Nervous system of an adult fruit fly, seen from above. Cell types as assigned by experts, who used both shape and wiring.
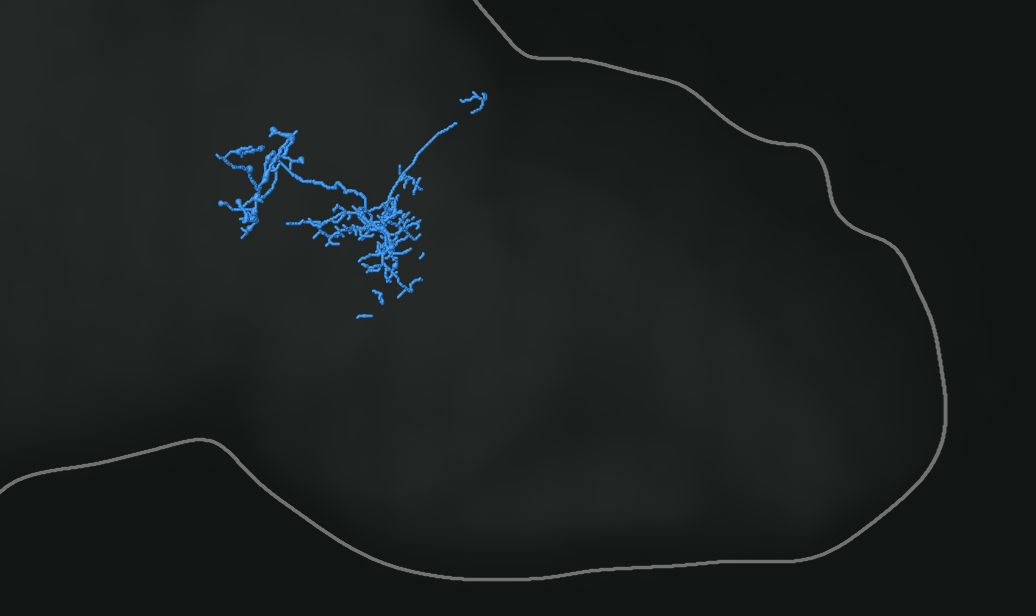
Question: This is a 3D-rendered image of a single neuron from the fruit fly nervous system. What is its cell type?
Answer: CB2379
